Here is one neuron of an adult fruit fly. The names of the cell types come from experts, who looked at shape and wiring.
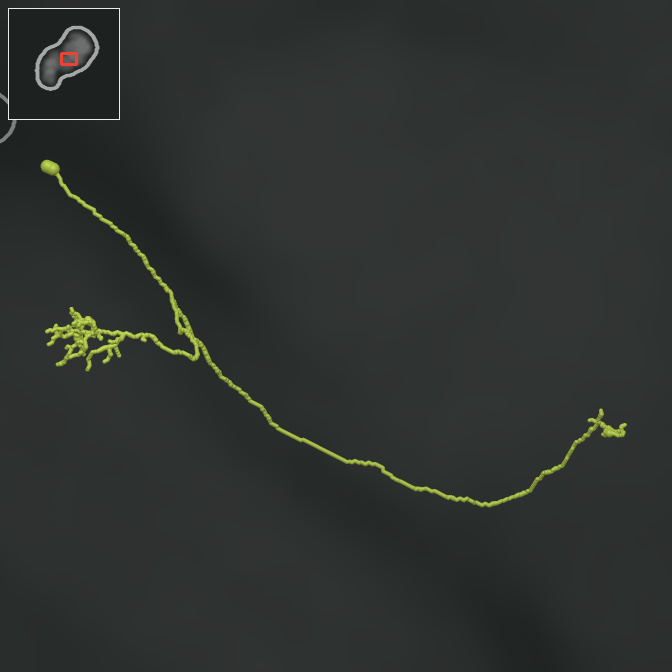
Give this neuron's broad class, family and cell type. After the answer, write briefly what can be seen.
Its broad class is visual projection neuron. The family is LC. The cell type is LC30. The cell body is at the upper left of the picture. As drawn here it is wider than it is tall.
